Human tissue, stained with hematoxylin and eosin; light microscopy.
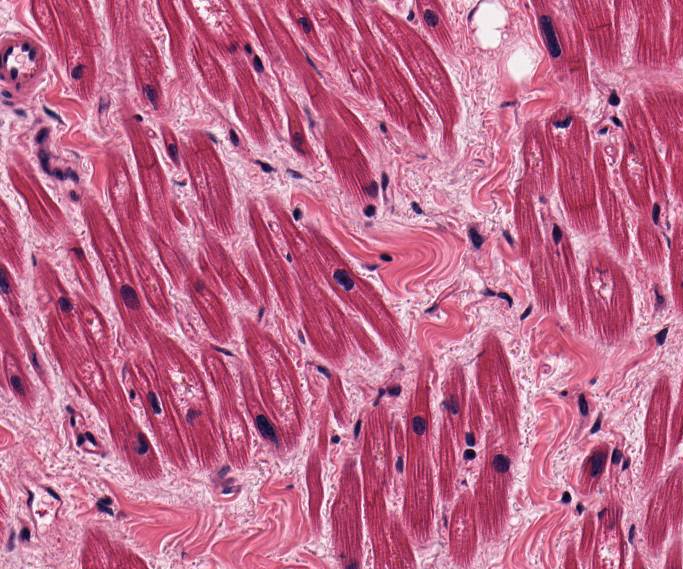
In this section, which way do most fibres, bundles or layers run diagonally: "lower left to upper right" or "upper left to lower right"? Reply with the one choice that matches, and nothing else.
Upper left to lower right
